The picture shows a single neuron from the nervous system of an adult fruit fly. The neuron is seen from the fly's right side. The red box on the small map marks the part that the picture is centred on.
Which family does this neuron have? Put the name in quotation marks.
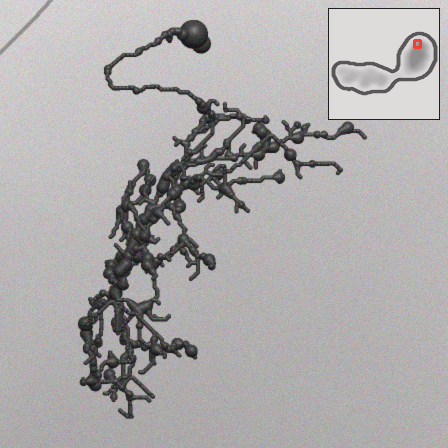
"hemilineage LHd2"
